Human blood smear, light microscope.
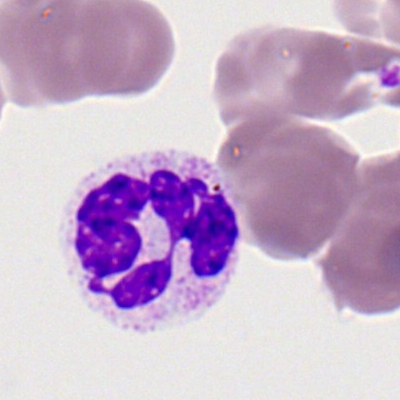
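Segmented neutrophil, the central cell on this stained blood smear. Notice how its nuclear lobes sit in a ring around a pale central patch of cytoplasm. The chromatin is dark purple and coarsely clumped. The cytoplasm itself is pale pinkish-lilac, with fine pinkish-violet granules scattered through it.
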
